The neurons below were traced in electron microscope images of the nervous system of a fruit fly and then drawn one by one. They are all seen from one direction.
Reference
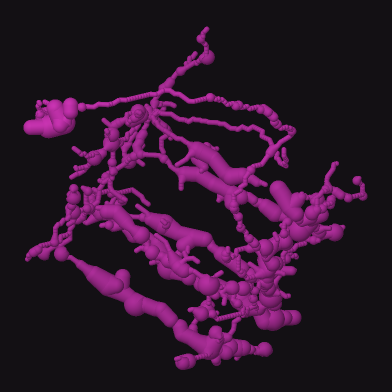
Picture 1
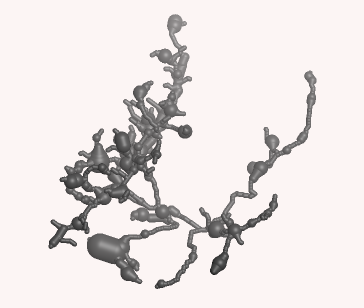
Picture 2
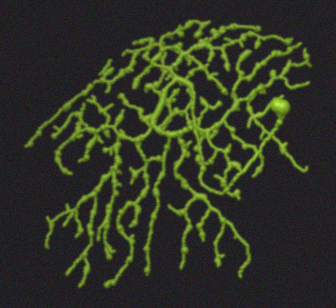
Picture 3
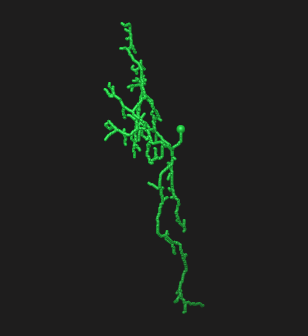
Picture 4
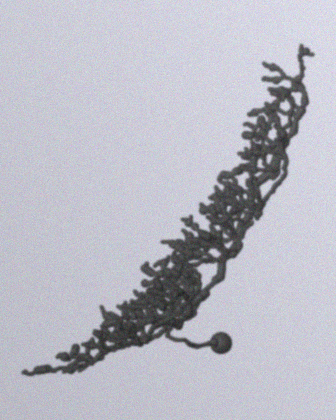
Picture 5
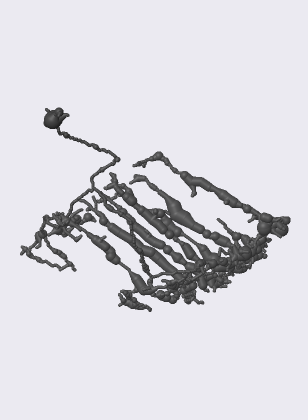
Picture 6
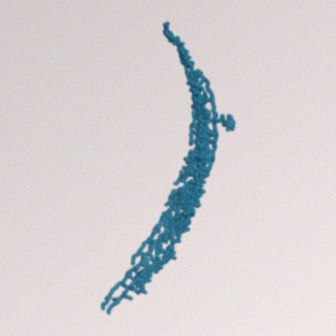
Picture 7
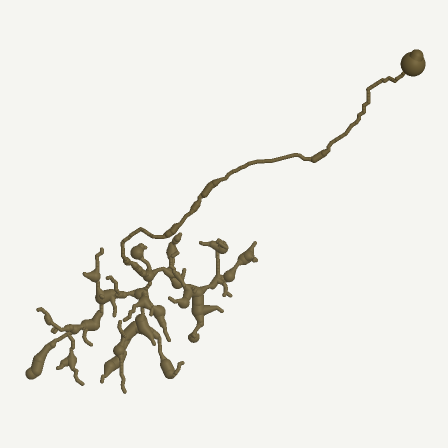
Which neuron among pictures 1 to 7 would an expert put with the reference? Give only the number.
5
